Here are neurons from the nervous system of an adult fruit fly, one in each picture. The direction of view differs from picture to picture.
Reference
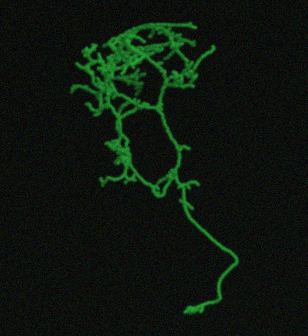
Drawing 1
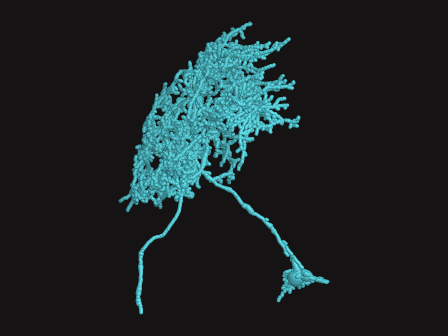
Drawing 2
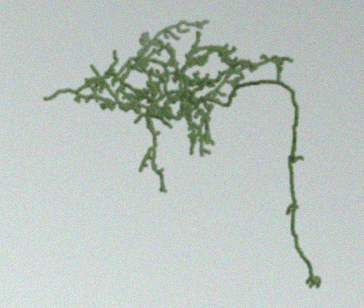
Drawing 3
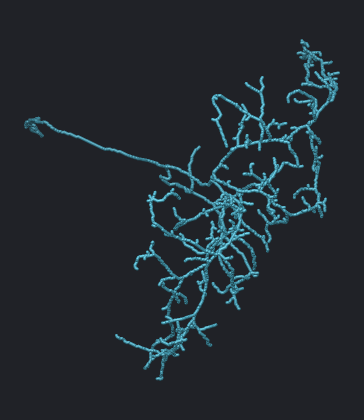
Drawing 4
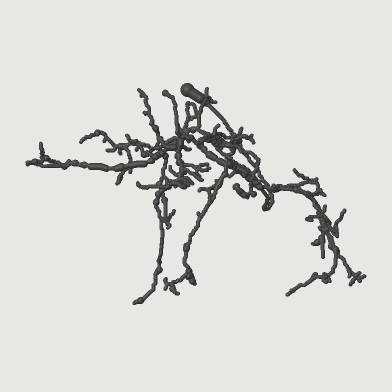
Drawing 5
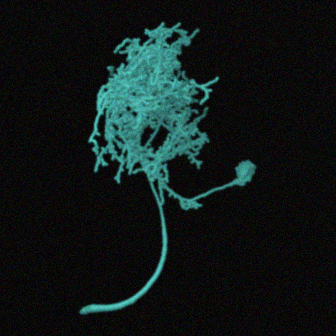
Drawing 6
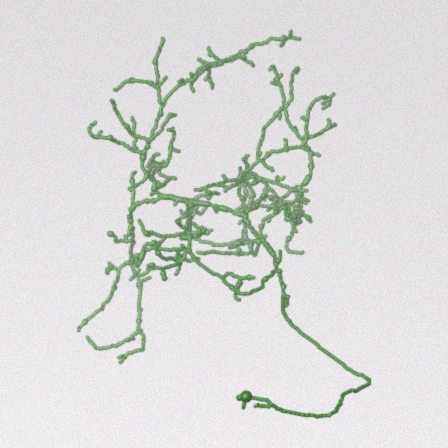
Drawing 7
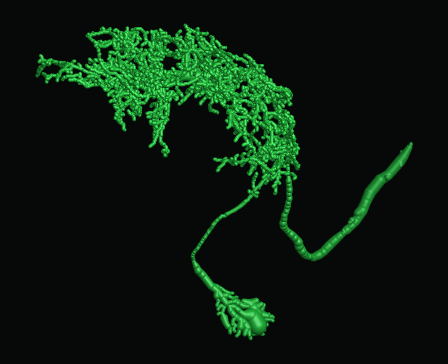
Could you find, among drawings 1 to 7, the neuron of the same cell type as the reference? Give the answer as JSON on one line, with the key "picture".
{"picture": 6}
